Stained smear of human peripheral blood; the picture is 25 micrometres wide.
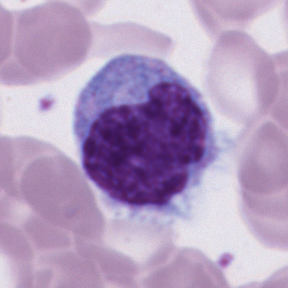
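Monocyte, the nucleated cell at the centre of a stained peripheral blood smear. Its nucleus, about 11 by 10 micrometres, has a notch in its upper edge and sits toward the lower right. Note the cytoplasm: finely dusty, with no coarse granules, and the lower-right border frays into wispy projections.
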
